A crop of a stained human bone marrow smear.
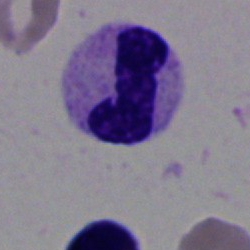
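Band neutrophil, the cell in the middle of a stained bone marrow smear. Its outline looks round and smooth. The nucleus sits toward the right, so the wider rim of cytoplasm falls on the left. That cytoplasm reads as pale lilac rather than blue, and I find no vacuoles in it.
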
